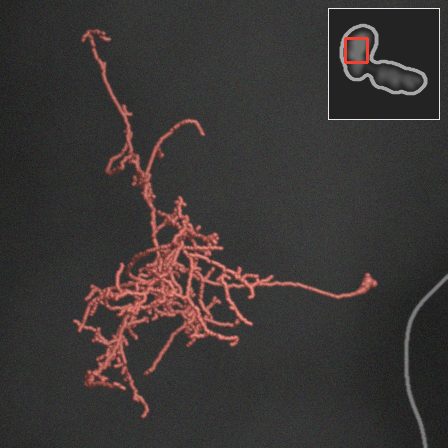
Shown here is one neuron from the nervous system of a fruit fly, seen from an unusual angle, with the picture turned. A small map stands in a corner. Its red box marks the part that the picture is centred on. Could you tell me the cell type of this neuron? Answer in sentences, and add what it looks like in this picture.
The cell type is AVLP702m. Its broad class is central-brain intrinsic neuron. Dozens of branch ends can be seen. In this view it is taller than it is wide.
